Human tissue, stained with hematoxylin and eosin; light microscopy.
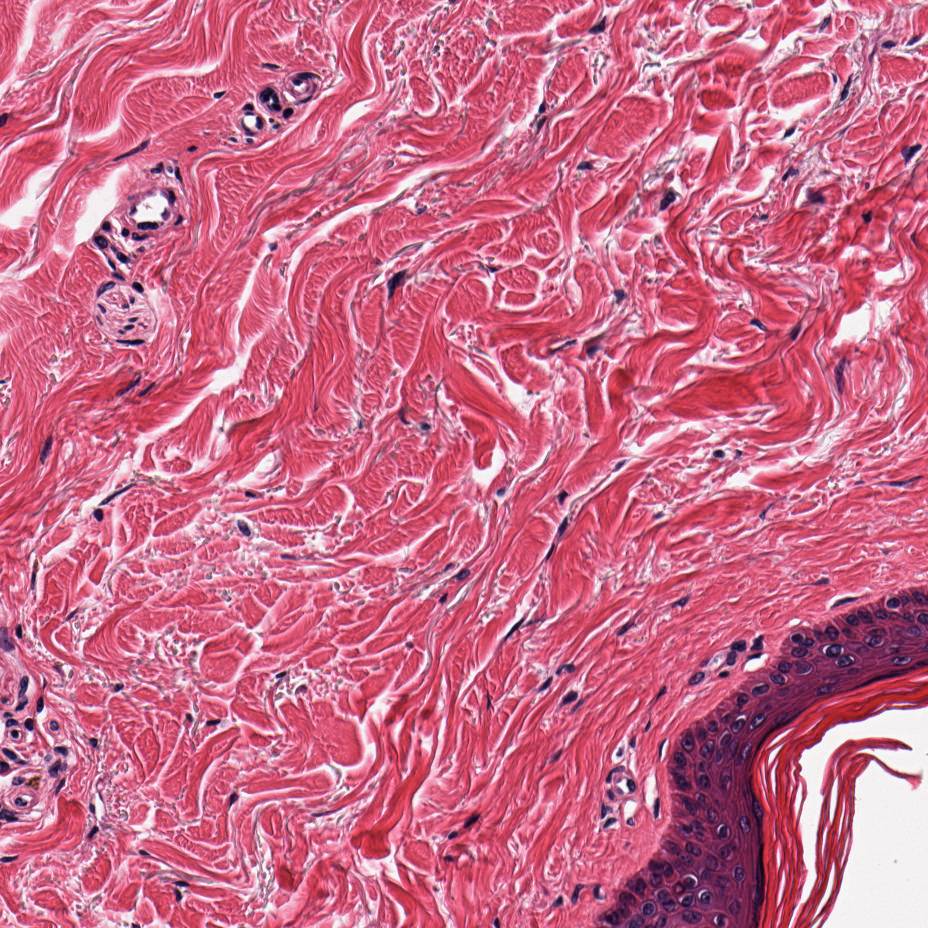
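skin of the lower leg, haematoxylin and eosin: dense connective tissue takes up most of the field, and the epithelial layer is confined to the lower right corner. On its free surface you'll see compact, layered, bright pink keratin lamellae. The collagen bundles are thick and wavy, heading off in many different directions. Small thin-walled vessels turn up mainly toward the upper left and along the left edge.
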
